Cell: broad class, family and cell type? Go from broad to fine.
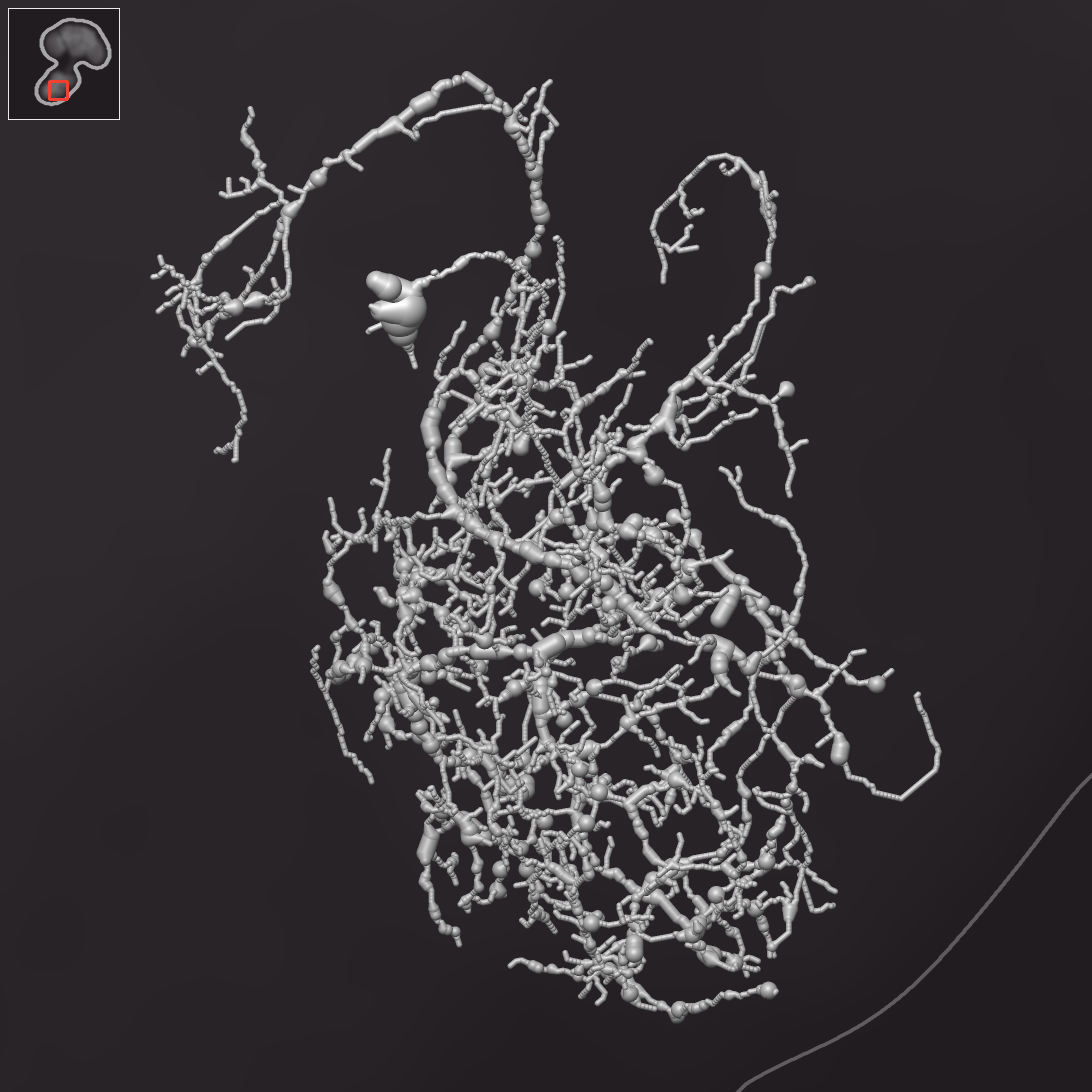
nerve-cord intrinsic neuron; hemilineage 13B; IN13B021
